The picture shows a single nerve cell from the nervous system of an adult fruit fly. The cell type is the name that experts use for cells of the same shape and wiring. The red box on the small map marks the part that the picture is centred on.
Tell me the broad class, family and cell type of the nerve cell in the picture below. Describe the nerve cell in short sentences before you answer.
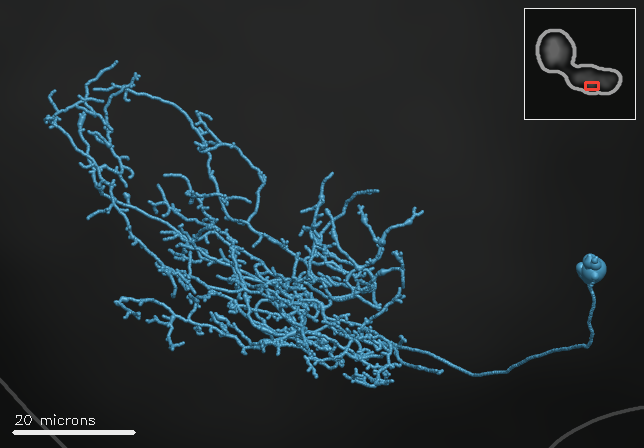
By the scale bar it is about 95 microns wide in this view. Dozens of branch ends can be seen. It is a nerve-cord intrinsic neuron. The family is hemilineage 01B. It is of cell type IN01B065.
